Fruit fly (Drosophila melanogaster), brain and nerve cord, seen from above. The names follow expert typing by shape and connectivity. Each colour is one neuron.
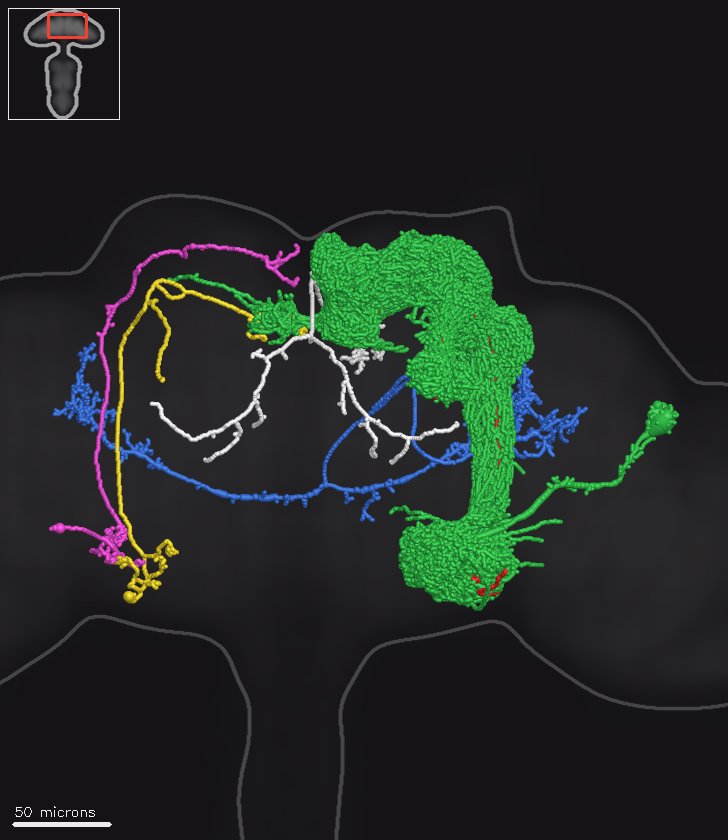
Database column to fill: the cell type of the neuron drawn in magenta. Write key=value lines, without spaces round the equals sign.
cell_type=KCg-m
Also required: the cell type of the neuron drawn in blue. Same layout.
cell_type=SAD097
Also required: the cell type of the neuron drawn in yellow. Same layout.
cell_type=KCa'b'-ap2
